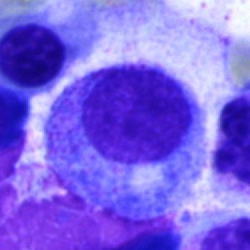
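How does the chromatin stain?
A deep purple, fairly even in texture across the nucleus, as far as I can tell.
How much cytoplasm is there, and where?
A moderate rim of blue, widest below the nucleus, with a paler patch sitting just beneath it.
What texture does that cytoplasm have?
Finely stippled and granular.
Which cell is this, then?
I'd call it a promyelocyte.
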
